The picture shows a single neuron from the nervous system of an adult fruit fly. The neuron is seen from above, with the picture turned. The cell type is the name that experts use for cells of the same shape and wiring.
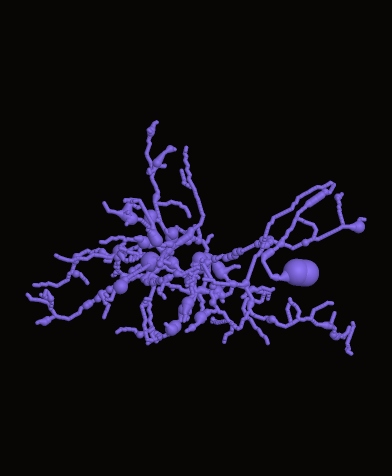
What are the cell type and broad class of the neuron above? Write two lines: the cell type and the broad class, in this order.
INXXX448
nerve-cord intrinsic neuron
